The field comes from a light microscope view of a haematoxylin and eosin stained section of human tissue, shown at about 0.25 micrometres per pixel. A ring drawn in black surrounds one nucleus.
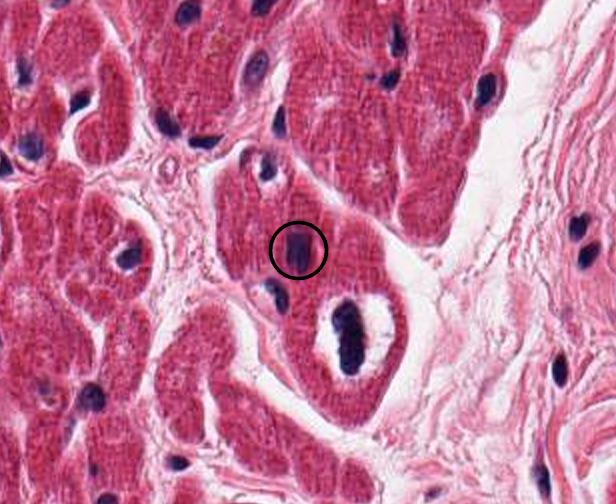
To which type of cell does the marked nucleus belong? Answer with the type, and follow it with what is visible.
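The marked cell is a cardiomyocyte. The nucleus stains dark purple, about as dark as the neighbouring nuclei, with no clear space around it. The cytoplasm is abundant and deep red, with fine streaks running lengthwise along the fibre.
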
